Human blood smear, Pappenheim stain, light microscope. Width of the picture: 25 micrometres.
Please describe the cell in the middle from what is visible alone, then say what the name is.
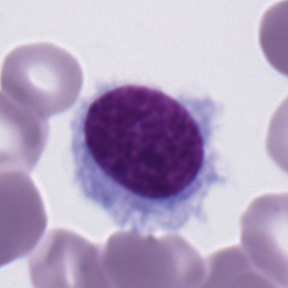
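Projections: many, fine, hair-like, from the cytoplasm all round the cell. Outer edge: frayed and indistinct, not sharply drawn. Cytoplasm: broader rim below the nucleus than above. Nuclear outline: smooth, no notches or indentations. Name: hairy cell.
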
